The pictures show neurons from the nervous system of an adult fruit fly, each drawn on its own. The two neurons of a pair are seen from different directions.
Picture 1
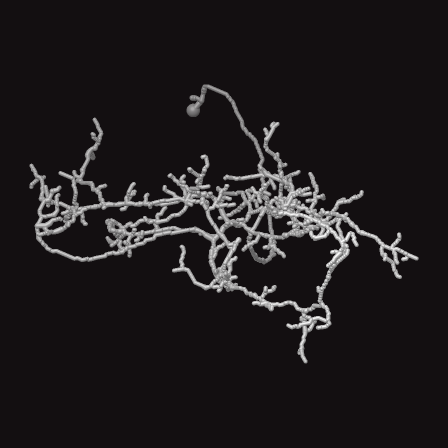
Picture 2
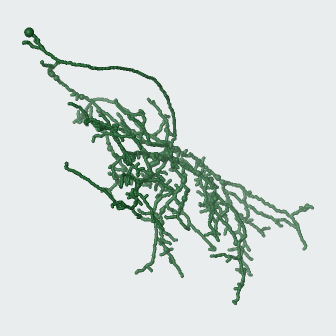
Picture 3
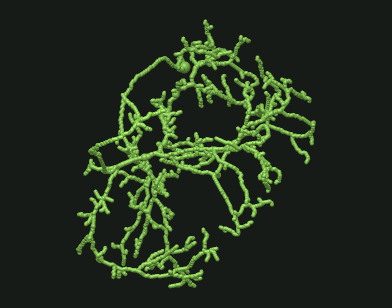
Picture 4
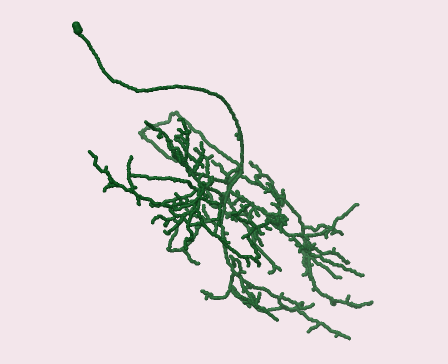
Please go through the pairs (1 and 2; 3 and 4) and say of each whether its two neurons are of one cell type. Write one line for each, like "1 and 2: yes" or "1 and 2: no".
1 and 2: yes
3 and 4: yes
